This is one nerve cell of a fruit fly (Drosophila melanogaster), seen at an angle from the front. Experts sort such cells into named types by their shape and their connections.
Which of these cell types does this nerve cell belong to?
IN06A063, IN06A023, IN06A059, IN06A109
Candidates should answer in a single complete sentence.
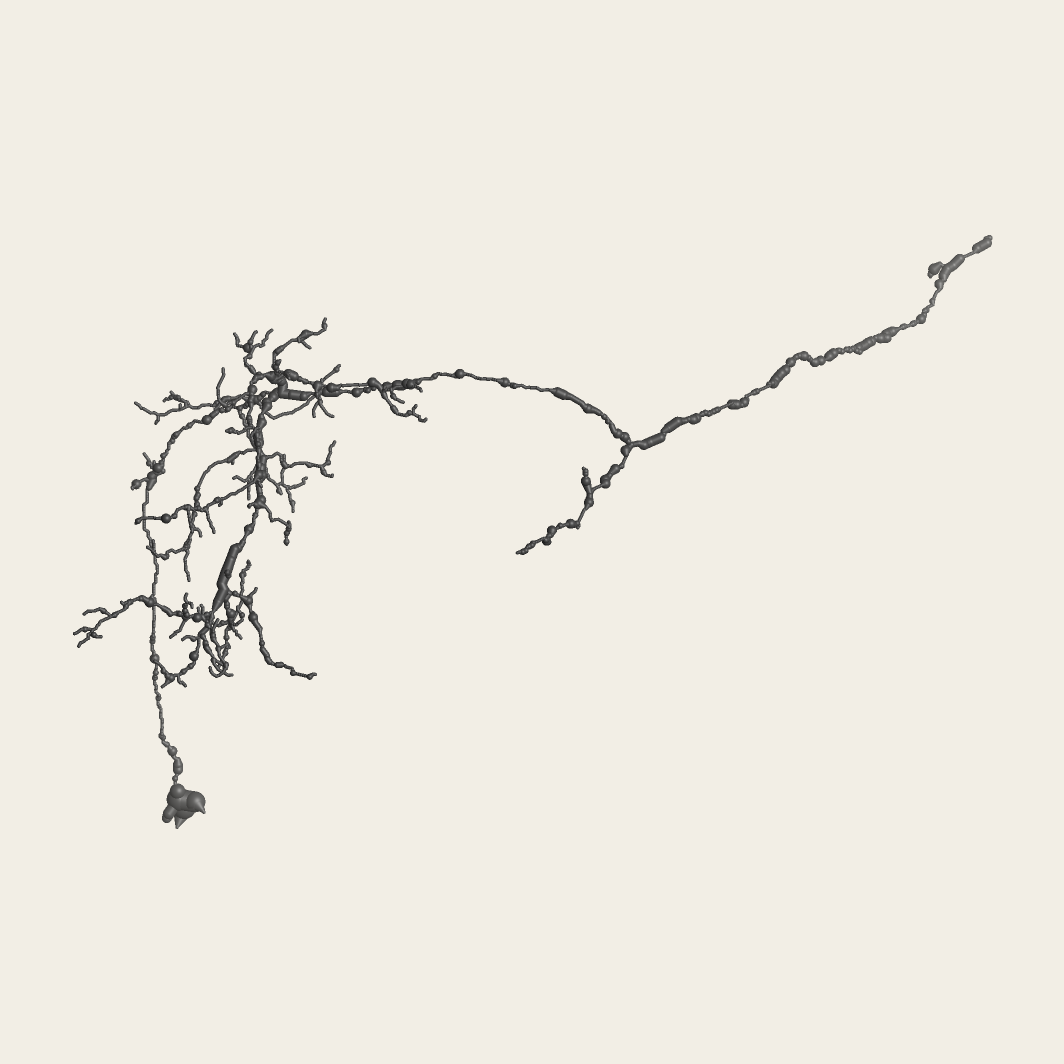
This nerve cell is classified under the cell type IN06A059.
